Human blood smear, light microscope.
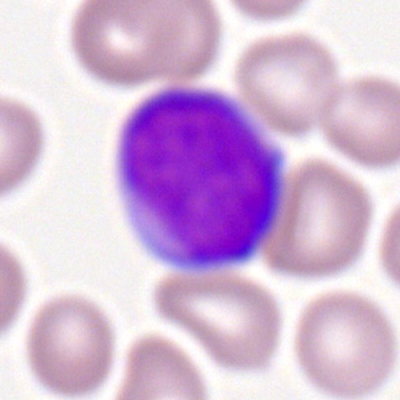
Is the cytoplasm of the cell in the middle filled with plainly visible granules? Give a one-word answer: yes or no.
No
